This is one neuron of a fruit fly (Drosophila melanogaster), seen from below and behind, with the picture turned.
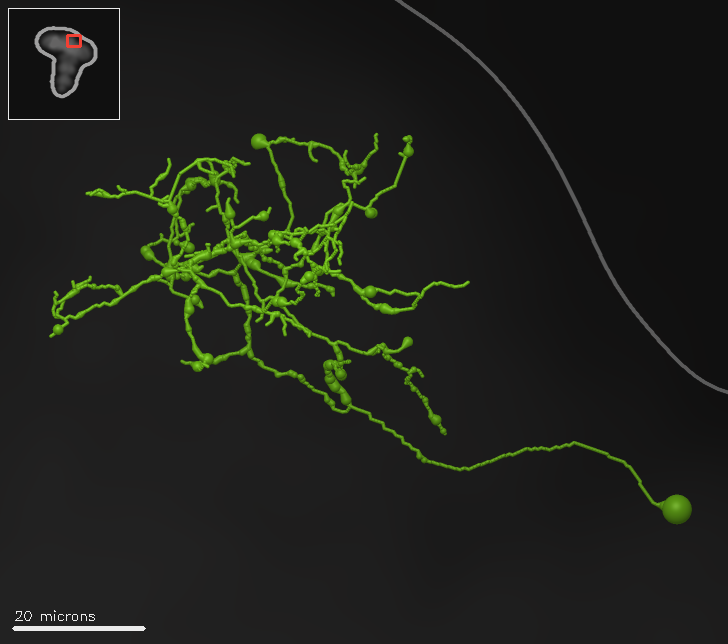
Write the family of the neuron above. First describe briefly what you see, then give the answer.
Its cell body lies at the lower right of the picture. From left to right in the picture it spans about 95 microns. The picture shows dozens of branch ends. Its broad class is central-brain intrinsic neuron. The family is hemilineage ALl1_dorsal.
